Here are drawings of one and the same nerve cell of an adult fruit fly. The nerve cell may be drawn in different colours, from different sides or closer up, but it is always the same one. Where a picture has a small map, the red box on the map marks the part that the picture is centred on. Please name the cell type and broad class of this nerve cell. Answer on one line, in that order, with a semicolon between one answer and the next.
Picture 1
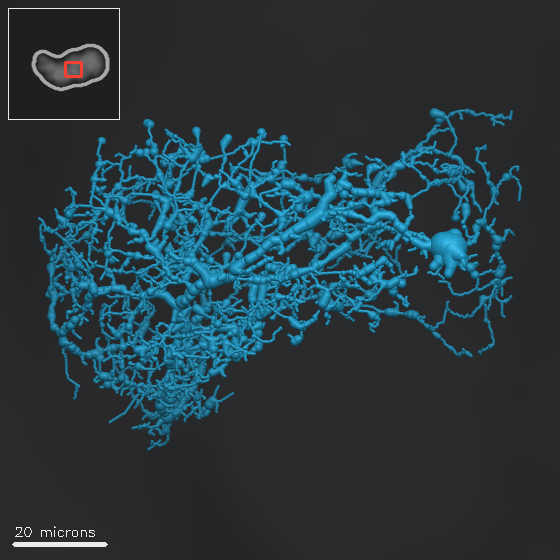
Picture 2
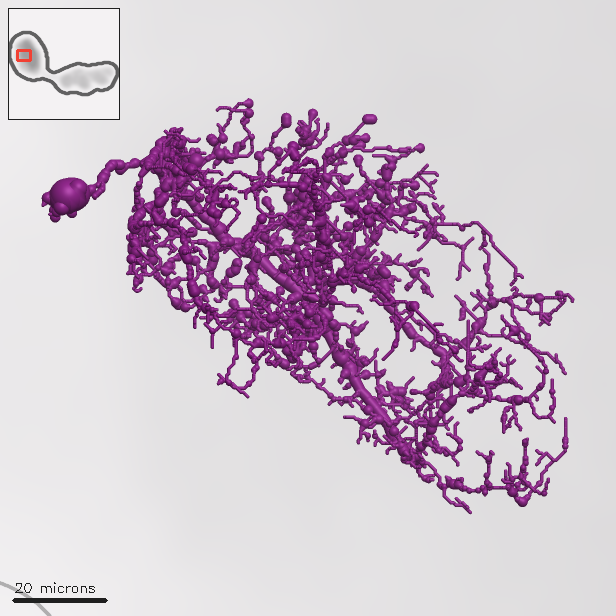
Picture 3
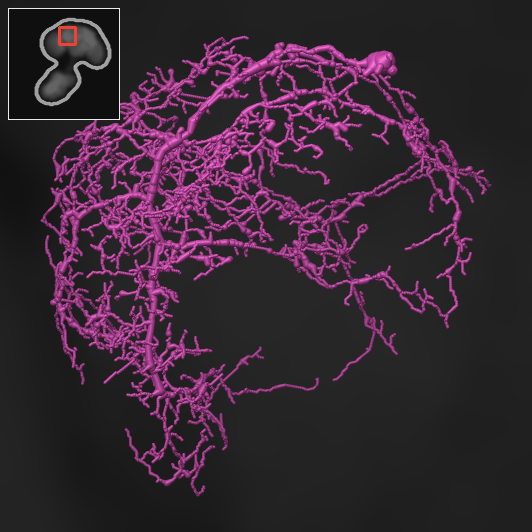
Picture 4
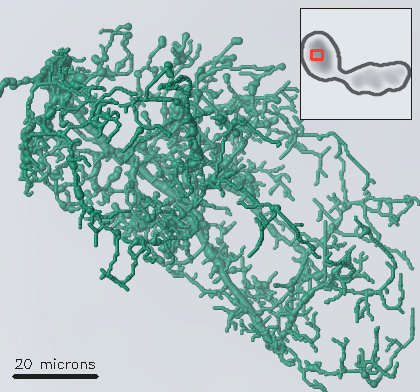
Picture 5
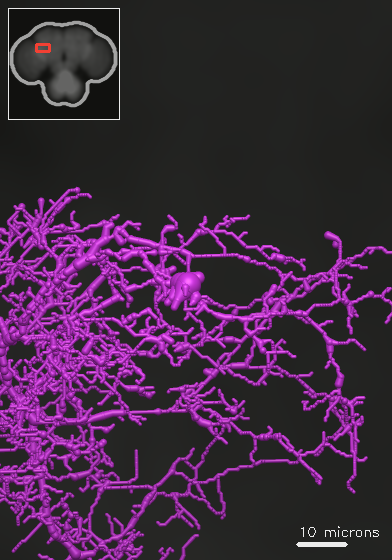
AVLP289; central-brain intrinsic neuron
